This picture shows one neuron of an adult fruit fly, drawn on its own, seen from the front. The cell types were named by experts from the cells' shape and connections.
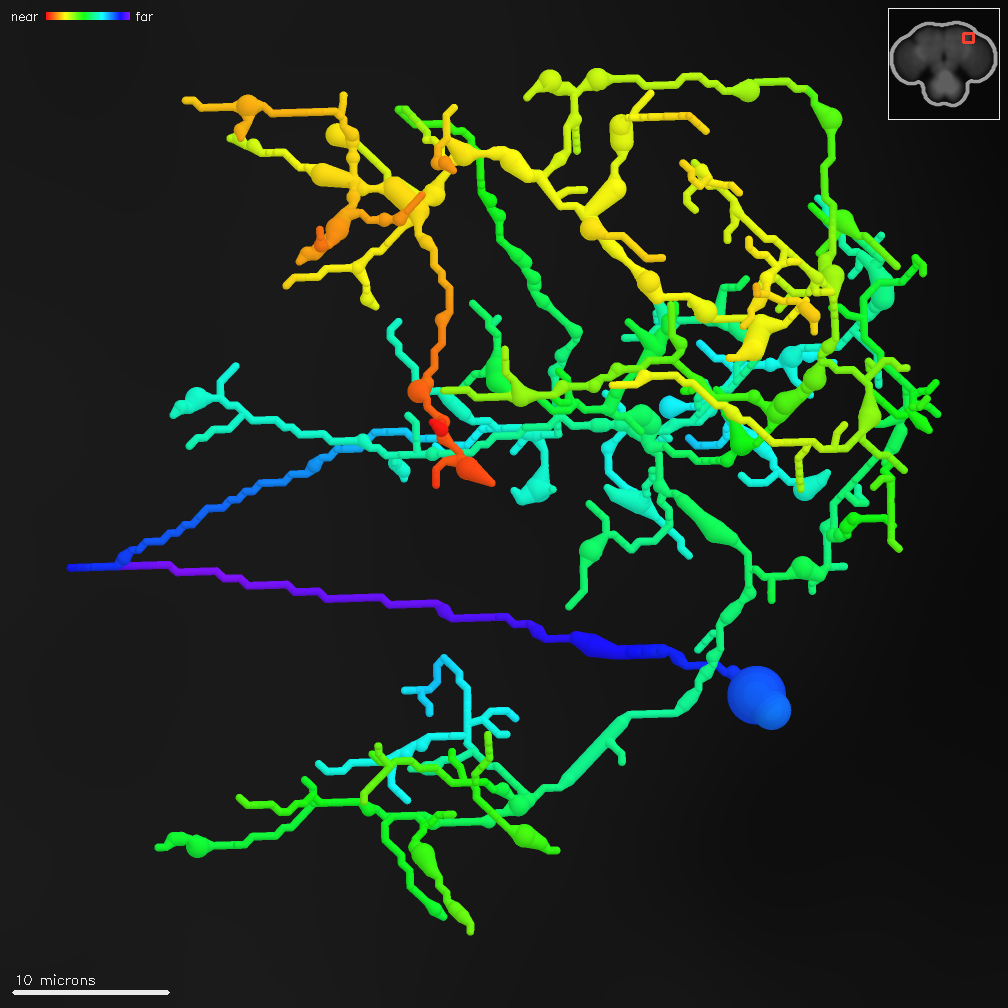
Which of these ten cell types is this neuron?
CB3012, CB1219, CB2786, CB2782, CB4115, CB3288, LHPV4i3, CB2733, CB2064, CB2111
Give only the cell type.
CB2111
